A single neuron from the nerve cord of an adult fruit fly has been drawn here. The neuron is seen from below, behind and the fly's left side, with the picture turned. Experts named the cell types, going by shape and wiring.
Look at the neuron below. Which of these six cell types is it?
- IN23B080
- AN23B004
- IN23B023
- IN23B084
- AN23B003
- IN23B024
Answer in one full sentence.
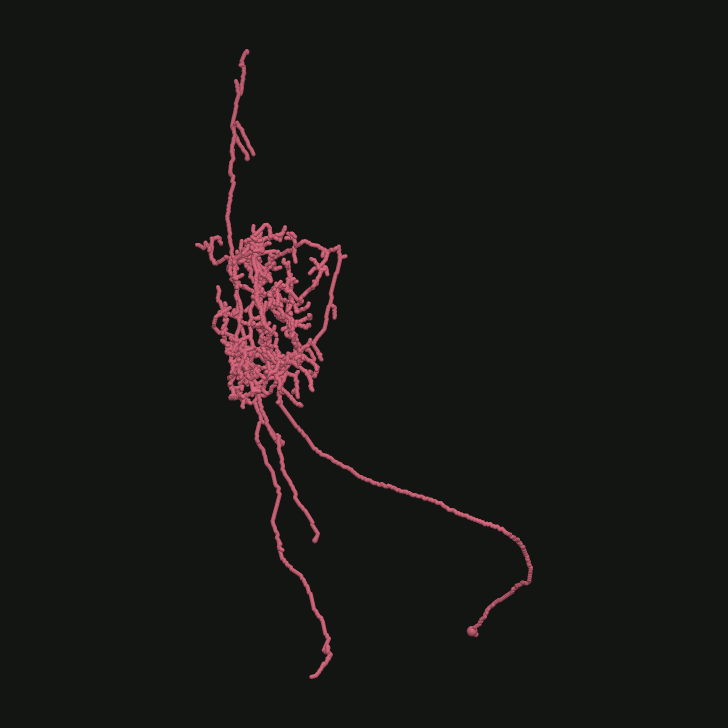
The neuron is of cell type IN23B080.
